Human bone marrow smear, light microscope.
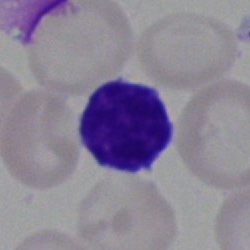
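Lymphocyte, central cell, stained bone marrow smear. The outline is slightly angular, with small corners rather than a smooth circle. No distinct cytoplasmic rim surrounds the dark-staining mass. Dense, deep purple chromatin shows faint lighter mottling; no nucleoli are visible.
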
